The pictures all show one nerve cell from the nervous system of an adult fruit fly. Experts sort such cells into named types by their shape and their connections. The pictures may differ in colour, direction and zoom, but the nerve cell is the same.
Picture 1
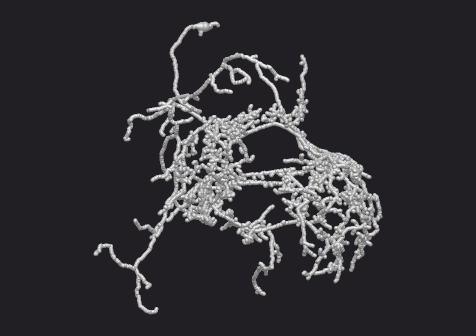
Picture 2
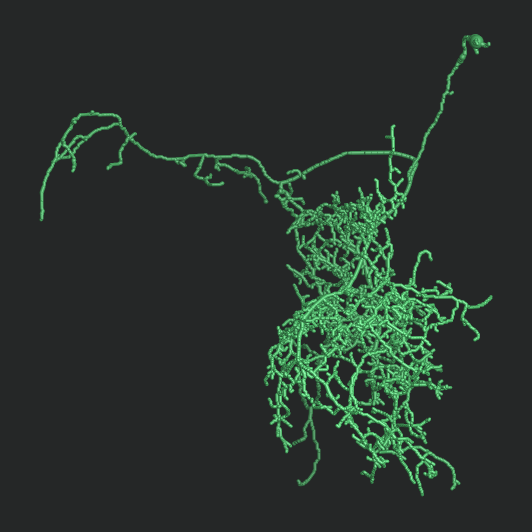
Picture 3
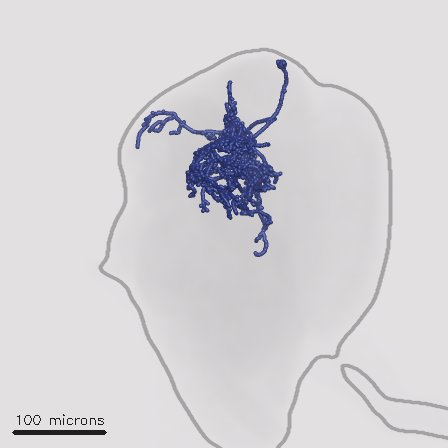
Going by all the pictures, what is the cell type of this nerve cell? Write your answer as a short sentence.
The cell type is CL361.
